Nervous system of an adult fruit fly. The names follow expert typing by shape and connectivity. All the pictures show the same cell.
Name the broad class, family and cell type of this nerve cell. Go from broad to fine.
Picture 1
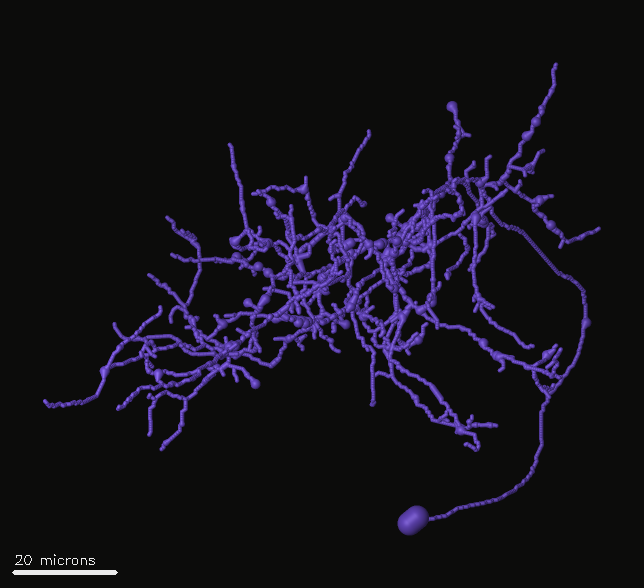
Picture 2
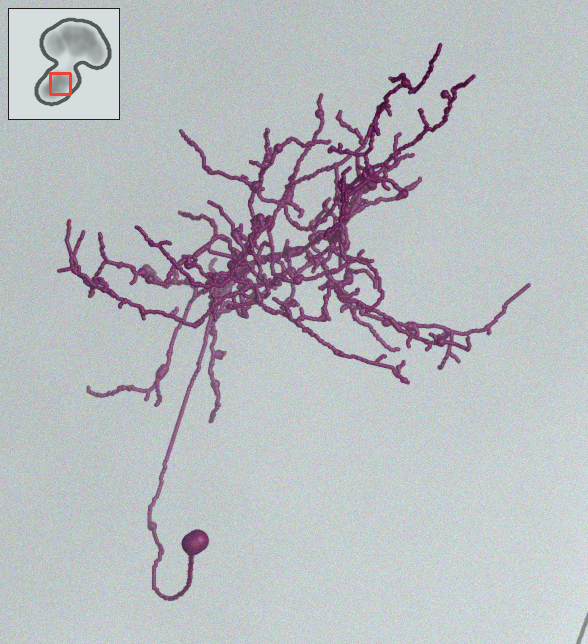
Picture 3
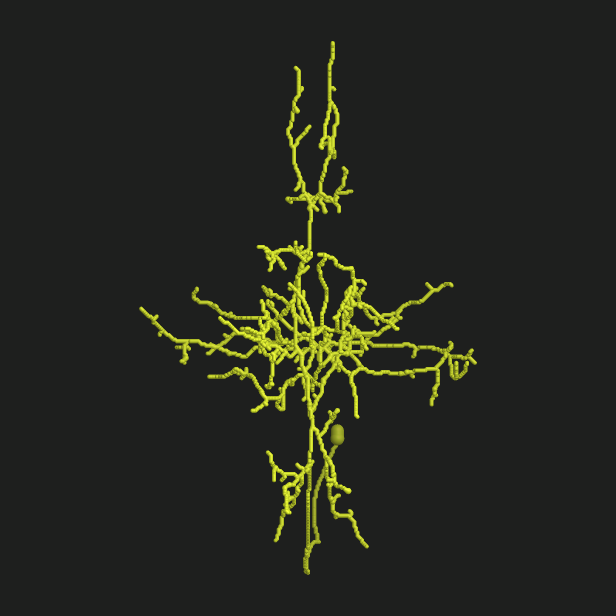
nerve-cord intrinsic neuron; hemilineage 00A; IN00A051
